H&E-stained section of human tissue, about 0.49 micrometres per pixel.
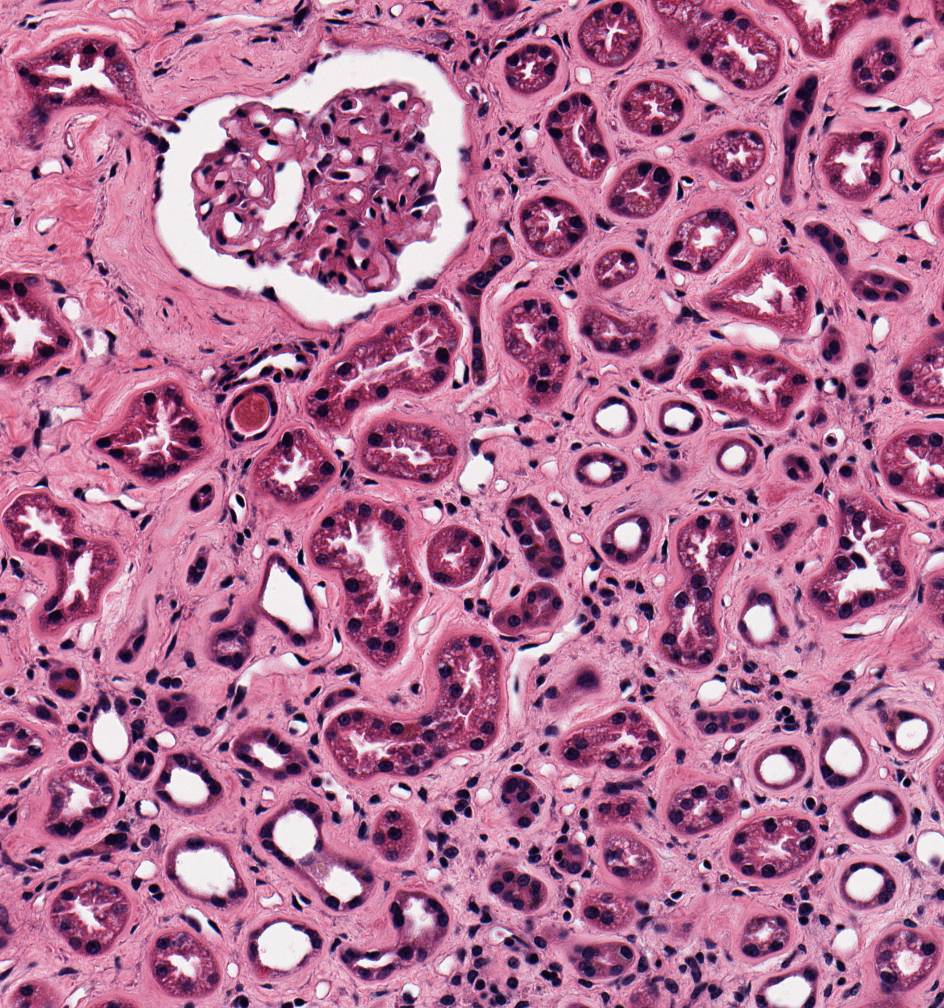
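Renal cortex, haematoxylin and eosin. A single glomerulus sits at the upper left, its lobulated tuft ringed by a wide, empty white crescent of Bowman's space. Closely packed tubule cross-sections fill the remainder of the field. Many tubules have dark-pink granular cytoplasm and narrow, star-shaped or slit-like lumens; others, commonest toward the right and bottom, have paler cuboidal cells around round, open white lumens.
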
